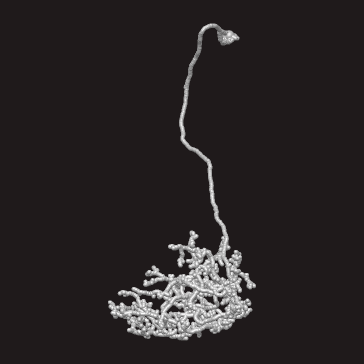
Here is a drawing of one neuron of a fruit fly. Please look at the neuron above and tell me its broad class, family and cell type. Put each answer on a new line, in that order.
central-brain intrinsic neuron
hemilineage VLPl4_anterior
CB2681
